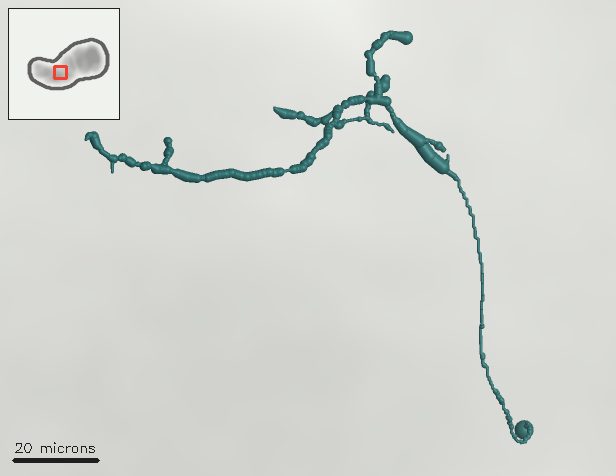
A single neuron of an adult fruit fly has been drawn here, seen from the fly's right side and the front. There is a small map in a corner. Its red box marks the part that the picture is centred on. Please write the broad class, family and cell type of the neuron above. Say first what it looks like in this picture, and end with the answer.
The cell body is at the lower right of the picture. By the scale bar it is about 110 microns wide in this view. It has a dozen or fewer branch ends. It is a nerve-cord intrinsic neuron. The family is hemilineage 03B. It is of cell type IN03B086_d.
